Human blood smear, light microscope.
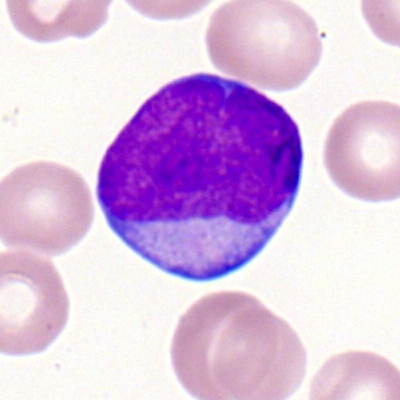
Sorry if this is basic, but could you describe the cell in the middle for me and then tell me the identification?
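Smooth outline, I'd say, with no surface projections. The nucleus takes up the upper part of the cell, so the cytoplasm lies mainly along the lower edge. There's a small notch at the top edge of the nucleus. And along the cell margin the cytoplasm has a darker blue rim. So, a myeloblast.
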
